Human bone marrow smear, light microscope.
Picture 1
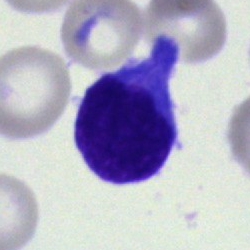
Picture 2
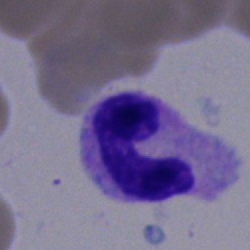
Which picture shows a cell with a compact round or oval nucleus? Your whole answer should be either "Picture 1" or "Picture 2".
Picture 1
